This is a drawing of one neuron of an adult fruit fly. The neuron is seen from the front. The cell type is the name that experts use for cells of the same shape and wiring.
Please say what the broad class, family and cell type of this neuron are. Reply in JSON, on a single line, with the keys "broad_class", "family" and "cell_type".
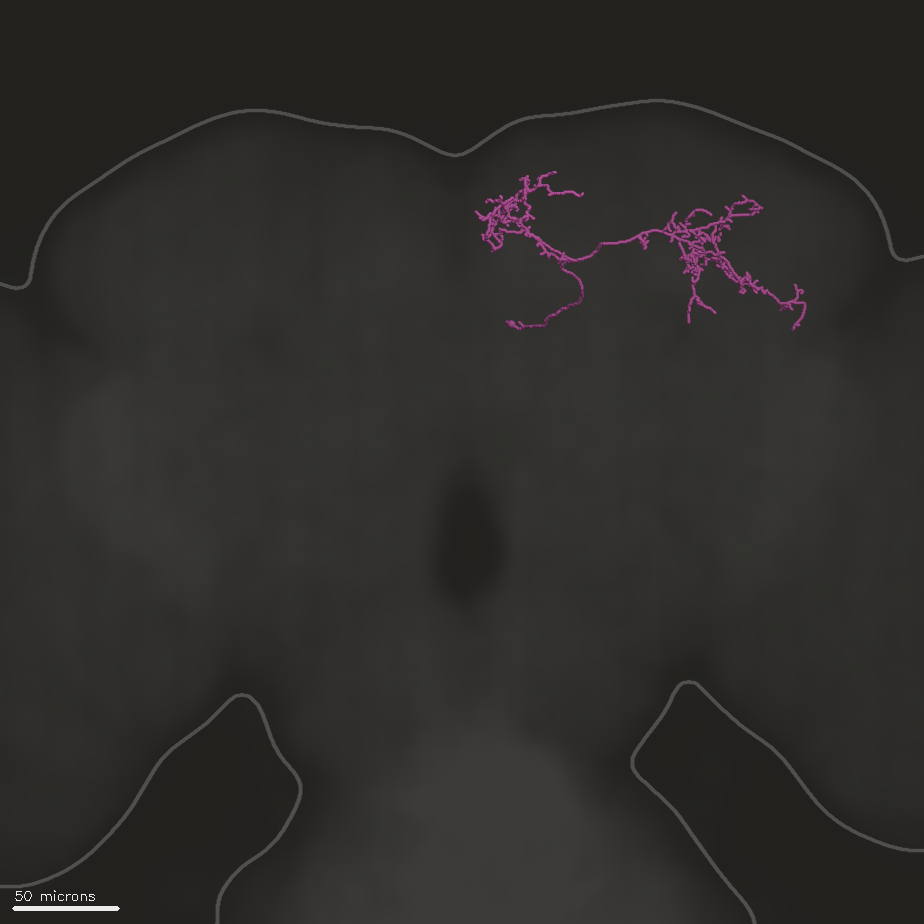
{"broad_class": "central-brain intrinsic neuron", "family": "hemilineage DM4_dorsal", "cell_type": "LHPV10a1b"}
